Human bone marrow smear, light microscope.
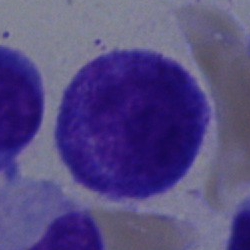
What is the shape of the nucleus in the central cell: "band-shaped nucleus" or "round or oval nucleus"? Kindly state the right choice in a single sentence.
This cell has a nucleus shaped as a single compact round or oval mass.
